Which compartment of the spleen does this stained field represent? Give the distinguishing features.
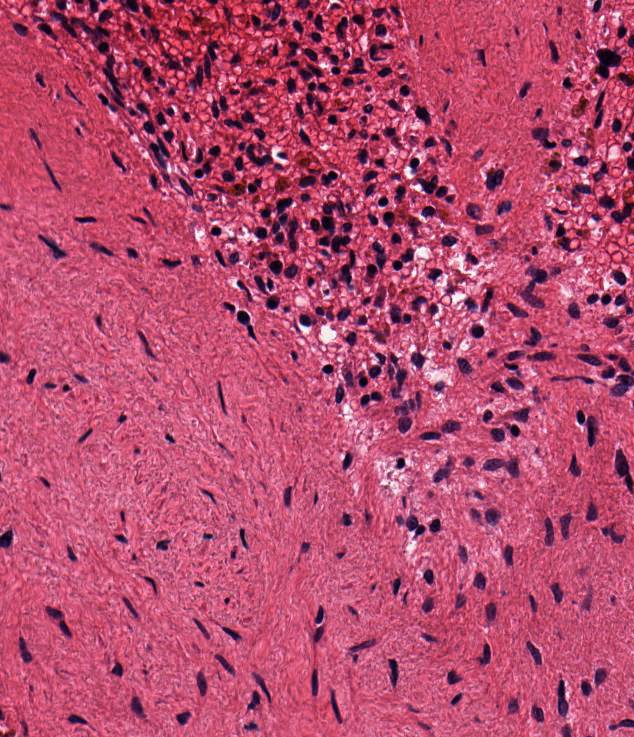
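The part shown is dense connective tissue. First, the lower and left parts of the field are dense pink fibrillary tissue with sparse nuclei, mostly slender and elongated.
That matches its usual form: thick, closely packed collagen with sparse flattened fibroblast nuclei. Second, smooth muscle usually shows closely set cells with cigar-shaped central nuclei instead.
Third, cells in a crowded zone at the upper centre and upper right have pale, finely vacuolated cytoplasm.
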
